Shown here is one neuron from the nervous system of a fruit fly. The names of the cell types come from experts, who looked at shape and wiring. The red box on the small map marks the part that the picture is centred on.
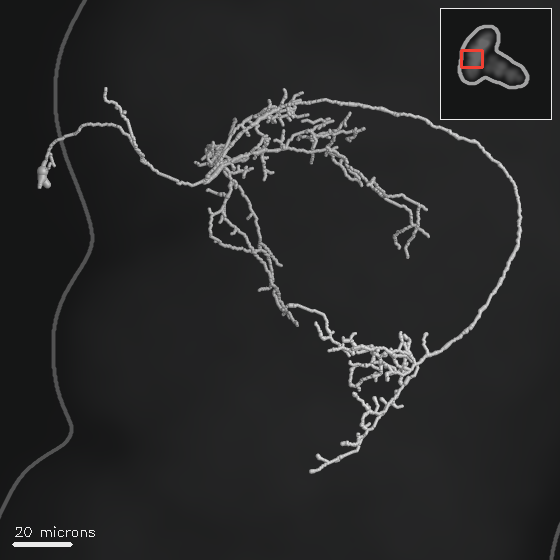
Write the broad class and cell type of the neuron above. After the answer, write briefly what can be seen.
Its broad class is central-brain intrinsic neuron. The cell type is CB0046. From left to right in the picture it spans about 170 microns. The picture shows dozens of branch ends.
